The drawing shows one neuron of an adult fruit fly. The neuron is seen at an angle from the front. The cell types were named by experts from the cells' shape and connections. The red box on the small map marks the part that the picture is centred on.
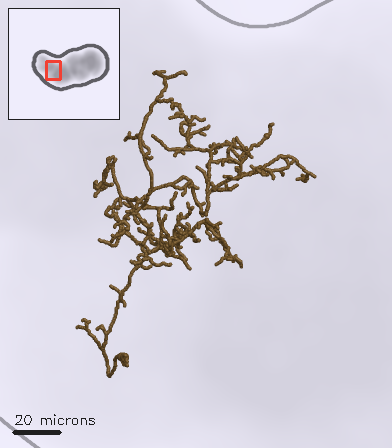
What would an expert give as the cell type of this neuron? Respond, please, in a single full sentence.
To this neuron applies the cell type name IN16B069.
